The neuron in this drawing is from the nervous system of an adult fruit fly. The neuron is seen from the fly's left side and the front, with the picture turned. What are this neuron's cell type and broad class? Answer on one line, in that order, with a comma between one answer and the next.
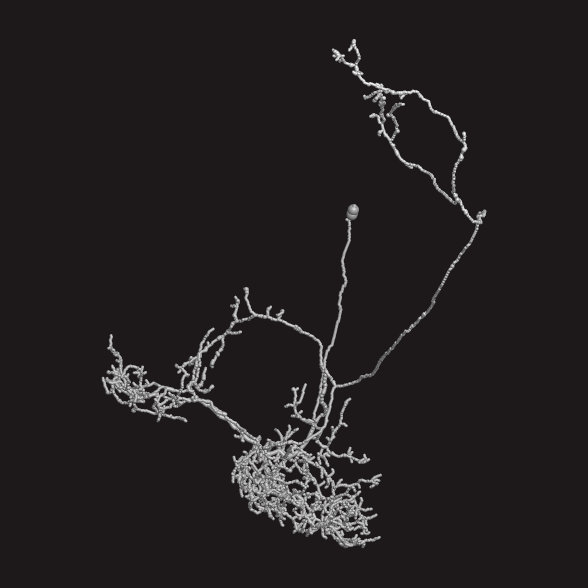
AVLP574, central-brain intrinsic neuron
